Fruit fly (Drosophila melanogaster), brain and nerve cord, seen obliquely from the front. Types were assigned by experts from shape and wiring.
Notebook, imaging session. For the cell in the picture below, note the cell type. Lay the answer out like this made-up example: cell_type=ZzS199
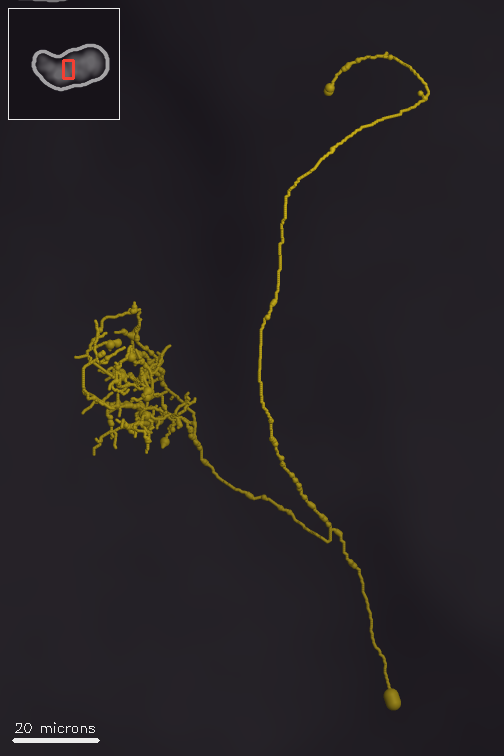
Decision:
cell_type=LoVP1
